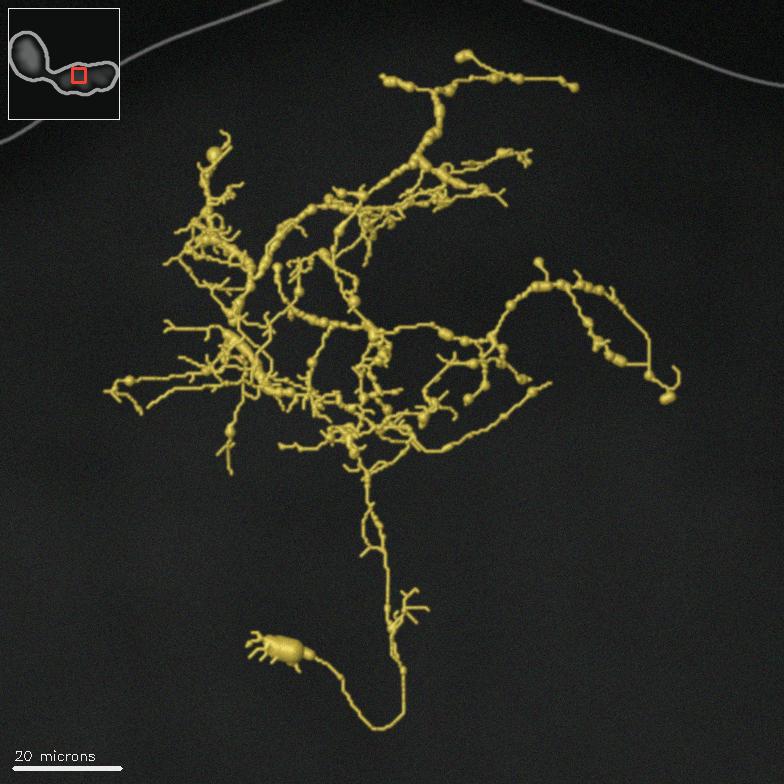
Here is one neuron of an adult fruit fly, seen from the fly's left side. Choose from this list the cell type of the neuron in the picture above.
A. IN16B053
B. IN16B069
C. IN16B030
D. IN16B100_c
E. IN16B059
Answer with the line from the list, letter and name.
B. IN16B069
